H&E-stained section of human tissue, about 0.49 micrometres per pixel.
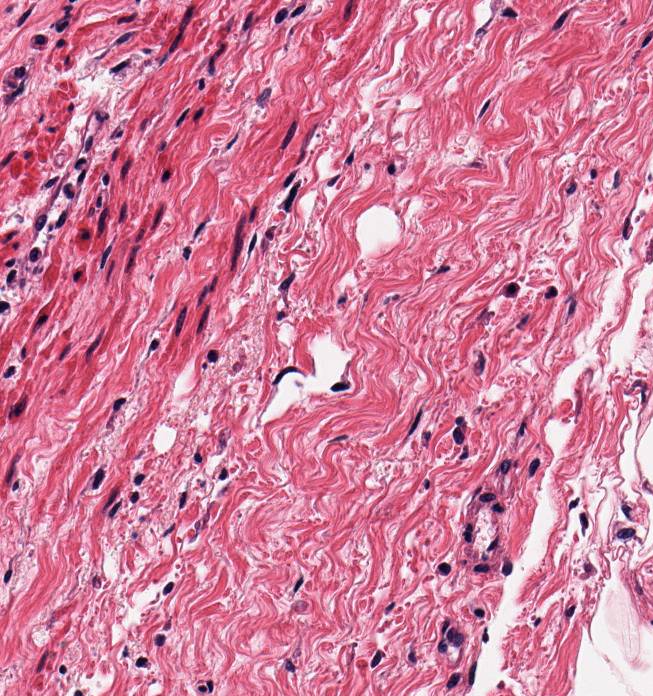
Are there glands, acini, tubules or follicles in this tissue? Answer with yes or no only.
No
